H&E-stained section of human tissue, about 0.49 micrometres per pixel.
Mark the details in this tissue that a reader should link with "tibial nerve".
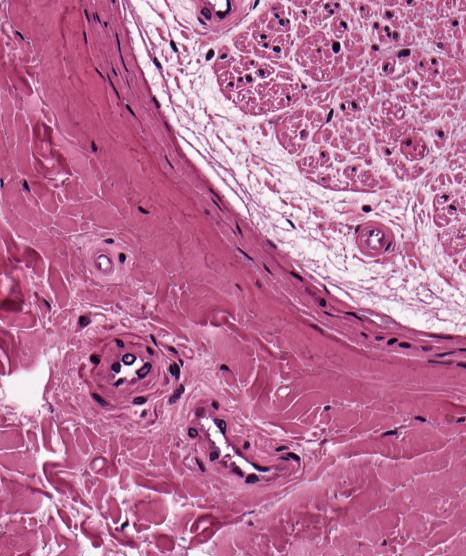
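The section is of tibial nerve.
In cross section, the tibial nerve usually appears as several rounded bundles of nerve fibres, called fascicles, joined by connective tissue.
The rounded compartment of pale, loosely textured tissue in the upper right corner, sharply set off from the denser pink tissue elsewhere, goes with one such fascicle. What does not match is that only this one compartment is in view, not several.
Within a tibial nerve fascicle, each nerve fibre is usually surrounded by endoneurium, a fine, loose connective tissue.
The loose texture of the compartment agrees with this; small, dark, round-to-oval nuclei are scattered evenly through it. A curved band of tightly packed, parallel pink fibres, with thin, elongated, dark nuclei lying parallel to them, follows its lower left border from the top edge to the right edge.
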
